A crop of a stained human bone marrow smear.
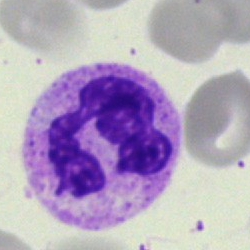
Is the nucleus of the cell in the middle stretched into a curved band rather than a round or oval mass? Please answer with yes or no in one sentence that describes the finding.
Yes, it is a curved, lobeless band that the nucleus of this cell forms.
